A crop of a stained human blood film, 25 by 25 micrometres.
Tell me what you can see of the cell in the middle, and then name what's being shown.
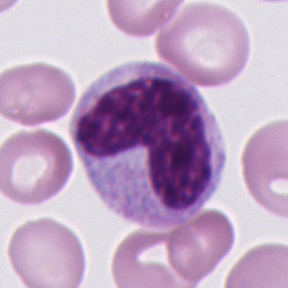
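The cell has a round, smooth outline. Its nucleus is bent, with the hollow of the bend facing the lower left. Many fine, dust-like lilac granules lie in the cytoplasm, and no vacuoles are seen there. This cell is a band neutrophil.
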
